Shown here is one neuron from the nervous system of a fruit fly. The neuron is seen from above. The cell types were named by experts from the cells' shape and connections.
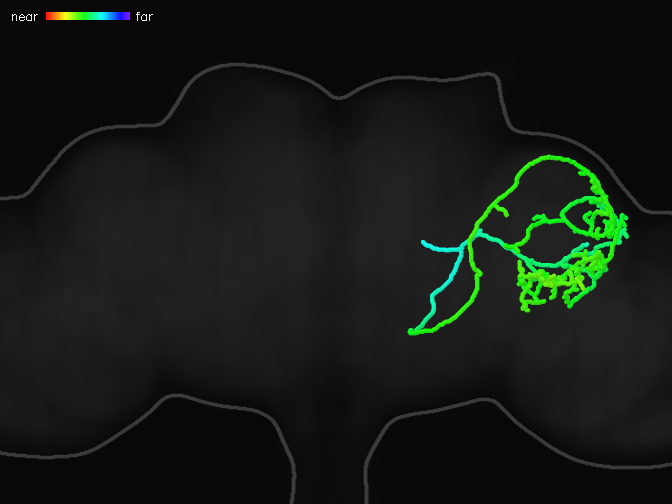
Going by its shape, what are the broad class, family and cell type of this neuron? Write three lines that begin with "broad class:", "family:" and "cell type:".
broad class: central-brain intrinsic neuron
family: hemilineage LALv1_ventral
cell type: AVLP454_a3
